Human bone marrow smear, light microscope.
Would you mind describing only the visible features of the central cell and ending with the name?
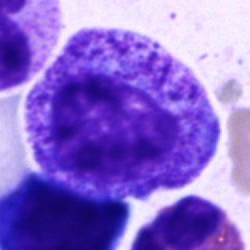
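The cell has a roughly round outline. Many granules crowd the cytoplasm. They are purple rather than orange-red. Between them the cytoplasm is a pale bluish-lilac. The cell is a promyelocyte.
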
